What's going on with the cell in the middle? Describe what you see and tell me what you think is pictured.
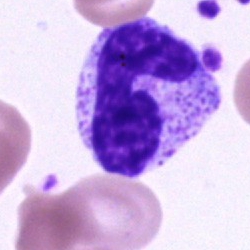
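The nucleus is curved into a C shape, its open side facing right. Its chromatin is dark purple with coarse, patchy clumping. Pale lilac-pink cytoplasm fills the space inside the curve and carries fine purple granules scattered through it. The cell is a band neutrophil.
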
